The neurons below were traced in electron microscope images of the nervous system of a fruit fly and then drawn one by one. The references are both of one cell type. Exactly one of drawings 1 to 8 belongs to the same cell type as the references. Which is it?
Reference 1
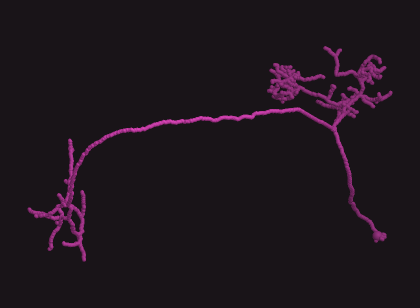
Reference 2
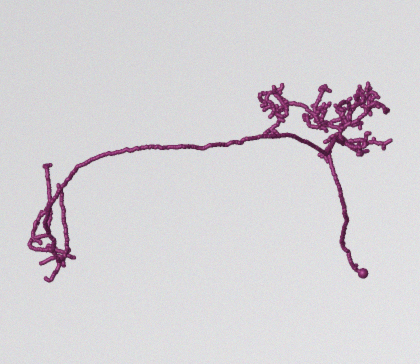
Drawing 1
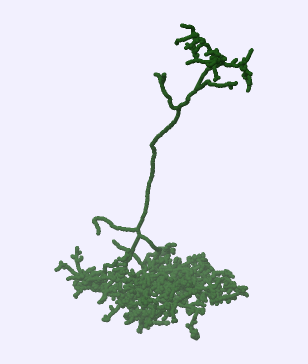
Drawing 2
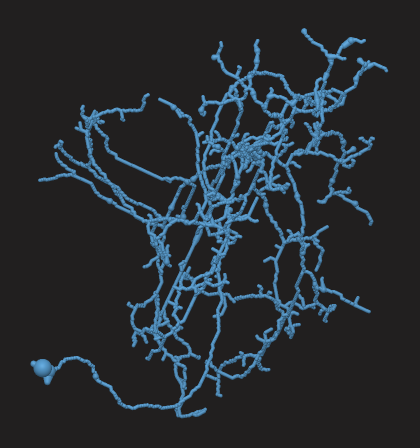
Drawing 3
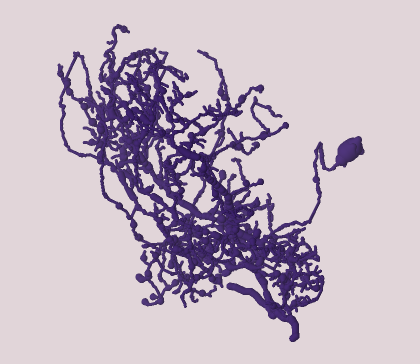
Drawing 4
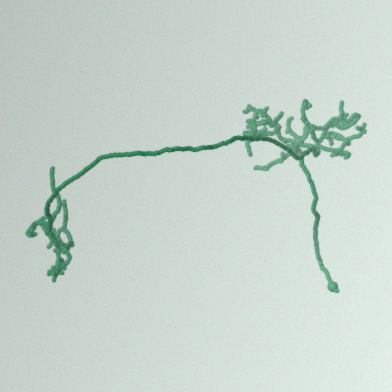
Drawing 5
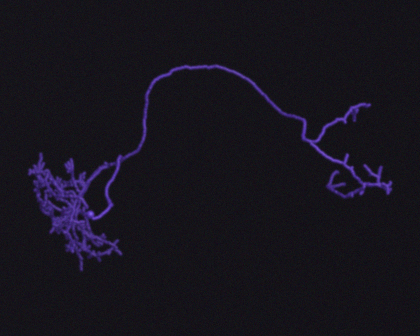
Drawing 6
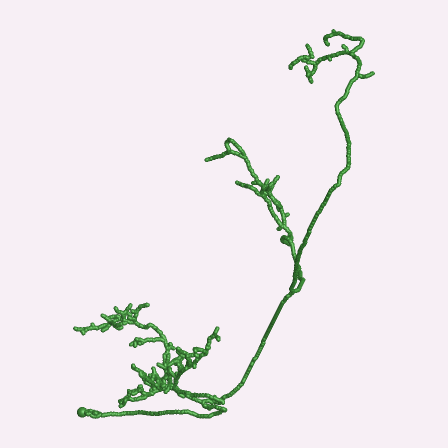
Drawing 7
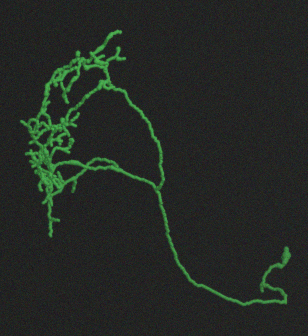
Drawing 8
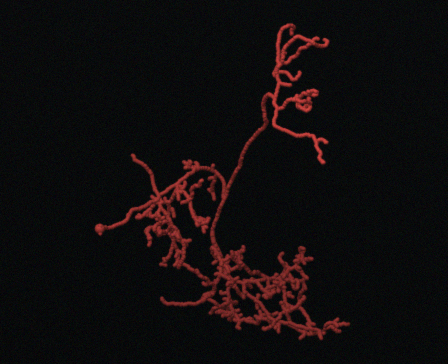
Drawing 4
